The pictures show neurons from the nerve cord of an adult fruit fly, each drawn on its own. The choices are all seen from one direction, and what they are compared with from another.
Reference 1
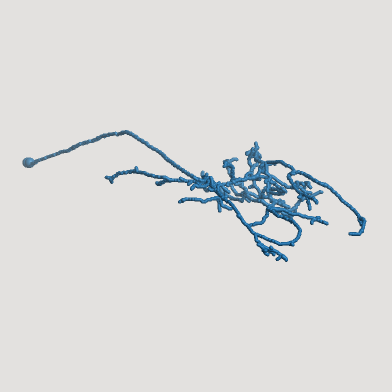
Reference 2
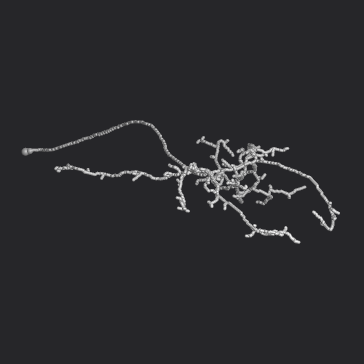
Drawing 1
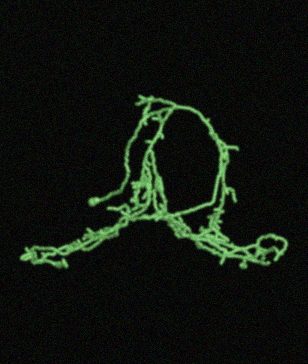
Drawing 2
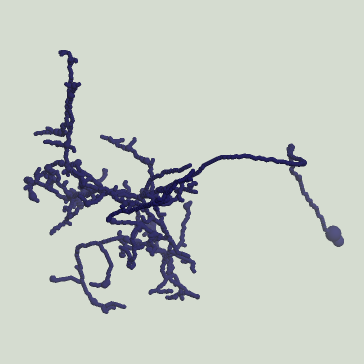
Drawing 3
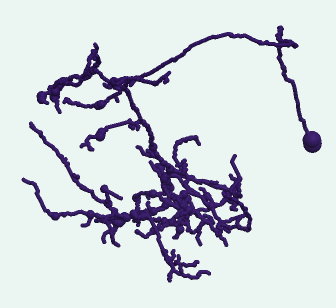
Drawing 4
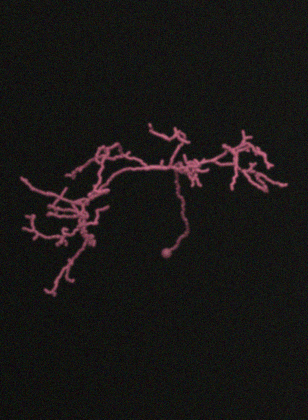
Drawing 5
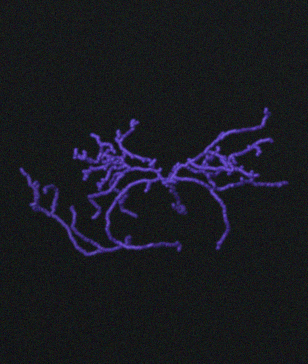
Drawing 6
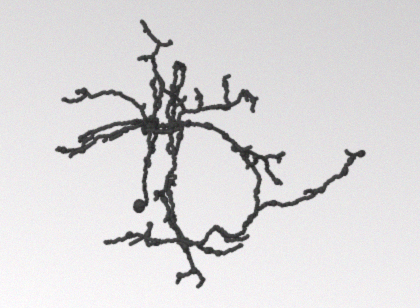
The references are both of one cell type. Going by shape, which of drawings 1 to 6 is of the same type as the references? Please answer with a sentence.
Drawing 4 shows a neuron of the same cell type.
